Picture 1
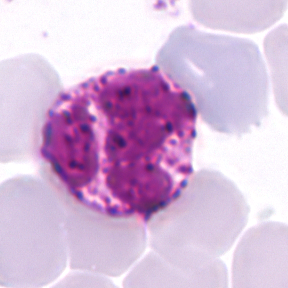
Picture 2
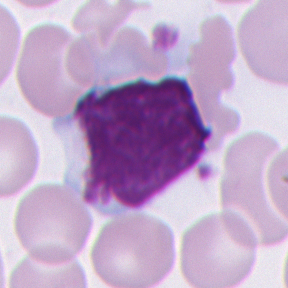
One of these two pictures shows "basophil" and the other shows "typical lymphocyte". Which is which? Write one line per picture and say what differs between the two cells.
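Picture 1 is a basophil. Many dark granules sit along the edge of the cell.
Picture 2 is a typical lymphocyte. No granules are visible in the cytoplasm.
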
